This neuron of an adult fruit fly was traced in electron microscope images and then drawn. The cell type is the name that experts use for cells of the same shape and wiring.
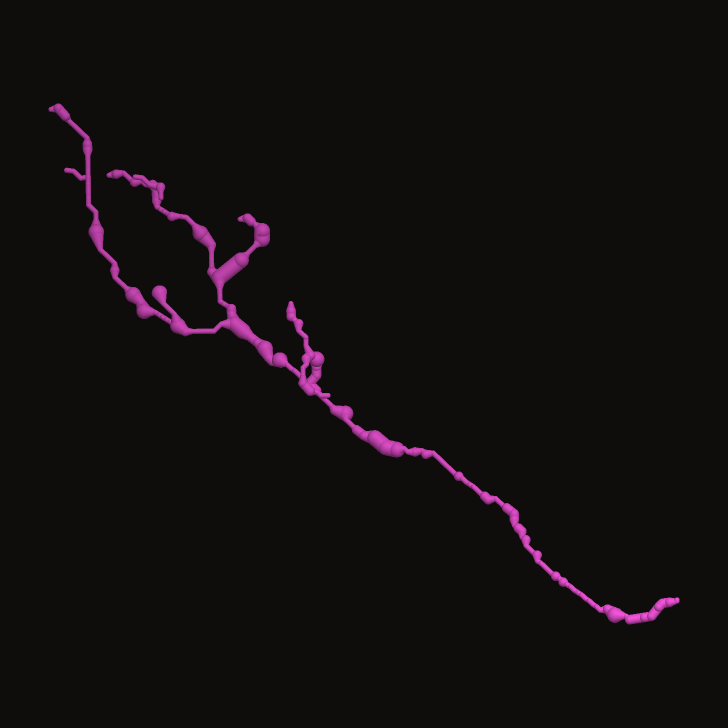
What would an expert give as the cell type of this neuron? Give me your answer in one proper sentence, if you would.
This neuron counts as a member of the cell type SNta29.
